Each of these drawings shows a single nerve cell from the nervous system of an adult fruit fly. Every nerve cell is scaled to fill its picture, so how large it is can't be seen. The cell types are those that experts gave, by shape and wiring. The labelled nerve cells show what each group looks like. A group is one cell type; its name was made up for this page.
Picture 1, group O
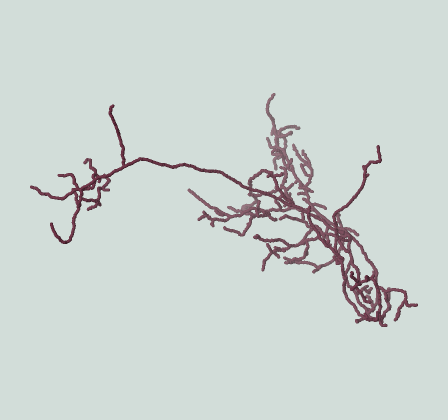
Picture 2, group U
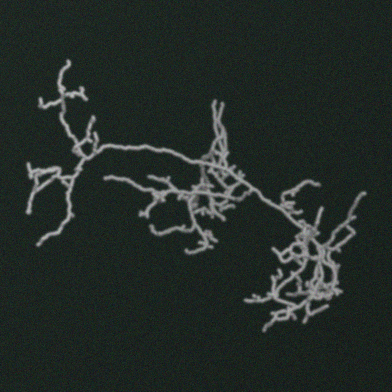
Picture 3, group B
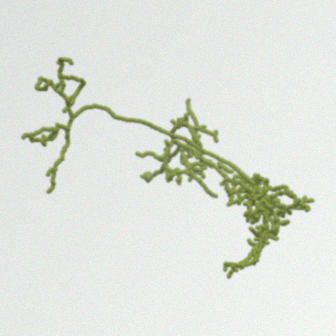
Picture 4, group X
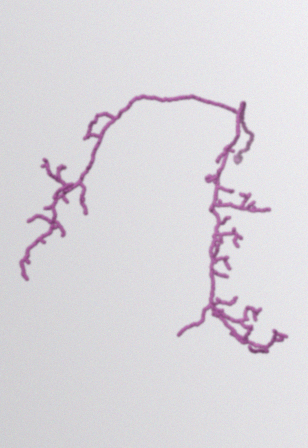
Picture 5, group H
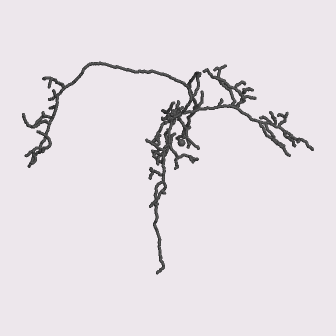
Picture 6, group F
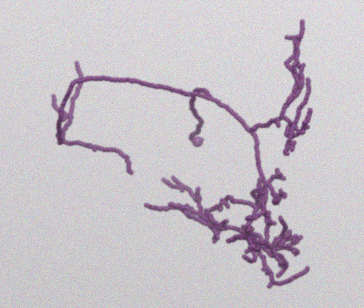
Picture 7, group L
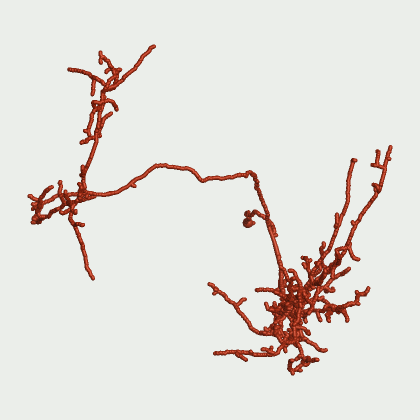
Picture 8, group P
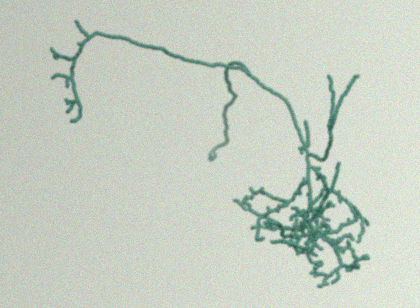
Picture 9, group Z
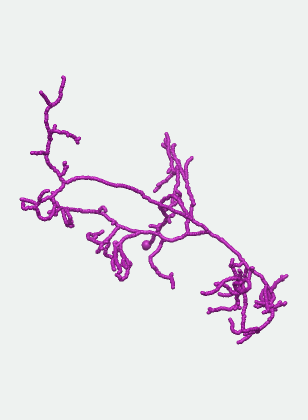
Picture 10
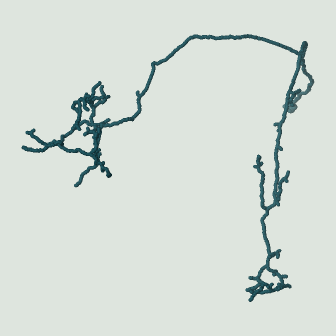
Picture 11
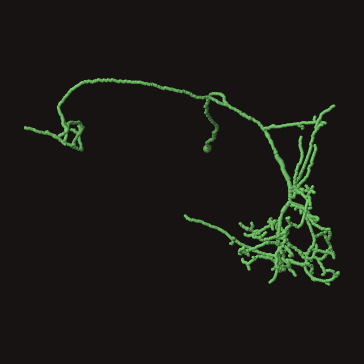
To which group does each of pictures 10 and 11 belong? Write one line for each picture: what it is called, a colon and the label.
10: group X
11: group P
